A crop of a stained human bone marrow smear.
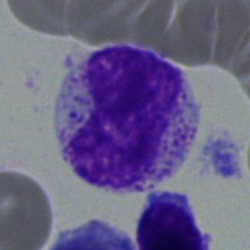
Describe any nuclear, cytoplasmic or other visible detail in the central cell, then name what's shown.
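Note the round outline with its smooth edge. On its left side, the nucleus is indented. Scattered dark purple granules lie in the cytoplasm, where no vacuoles are seen. This cell is a metamyelocyte.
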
